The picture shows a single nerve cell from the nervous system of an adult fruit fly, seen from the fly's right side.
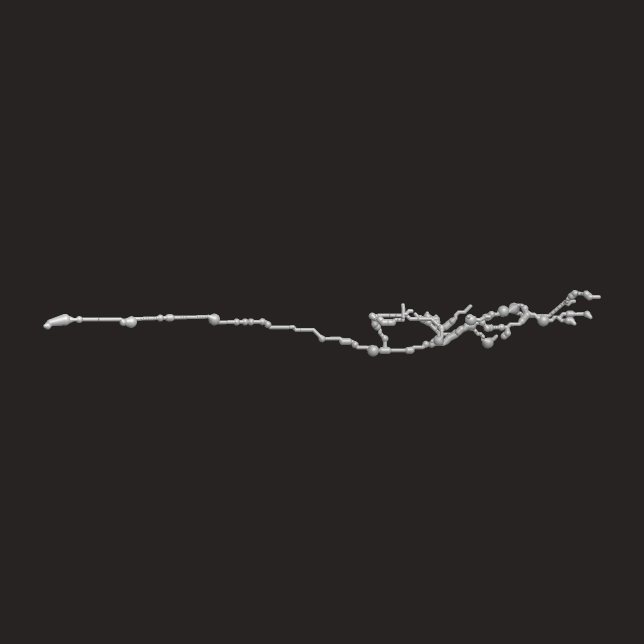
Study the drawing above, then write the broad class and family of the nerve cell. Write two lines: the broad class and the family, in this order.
sensory neuron entering the nerve cord
class mechanosensory tactile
